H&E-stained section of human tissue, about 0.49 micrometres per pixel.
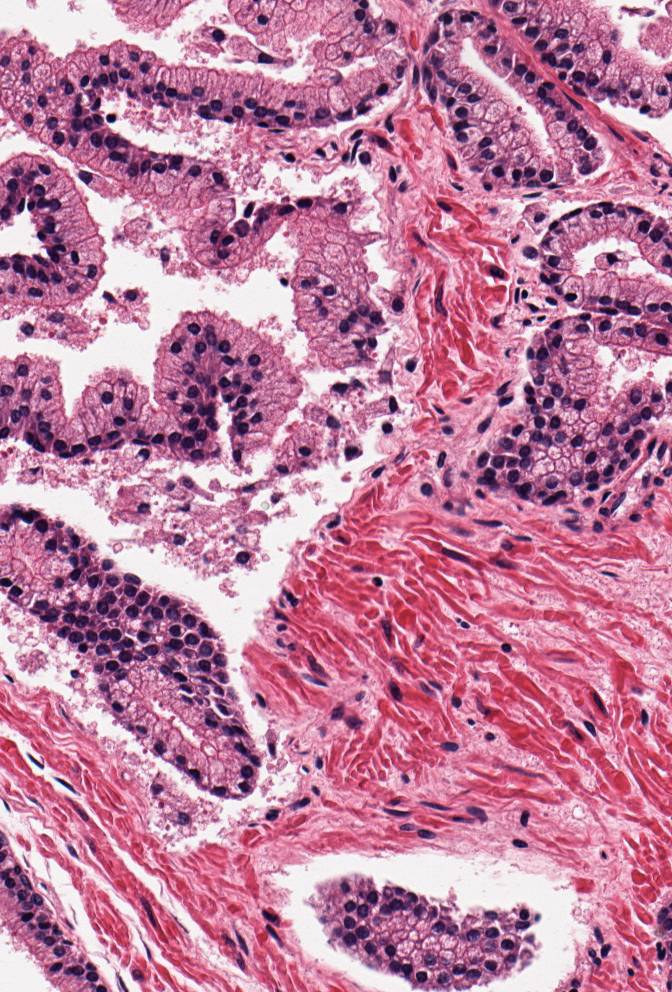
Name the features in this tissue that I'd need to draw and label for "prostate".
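Of what is visible, the glands in the upper left fit best: their outlines are folded and undulating, with infoldings projecting into the lumen.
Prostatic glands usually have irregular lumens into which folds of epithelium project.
The lining cells have round, dark nuclei lying mostly toward the base of the cells.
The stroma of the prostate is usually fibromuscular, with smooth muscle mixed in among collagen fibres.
Here the stroma is made of bundles of bright pink spindle cells with elongated nuclei. The gland lumens on the left hold loose pale pink material with scattered detached cells.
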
